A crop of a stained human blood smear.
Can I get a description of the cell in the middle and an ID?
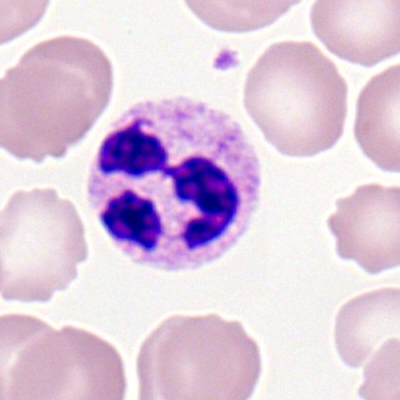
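Look first at the nucleus: it is divided into three lobes, and its chromatin is dark purple and coarsely clumped. Around it lies abundant pale pink-lilac cytoplasm, filled with fine, small lilac granules. This cell is a segmented neutrophil.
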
